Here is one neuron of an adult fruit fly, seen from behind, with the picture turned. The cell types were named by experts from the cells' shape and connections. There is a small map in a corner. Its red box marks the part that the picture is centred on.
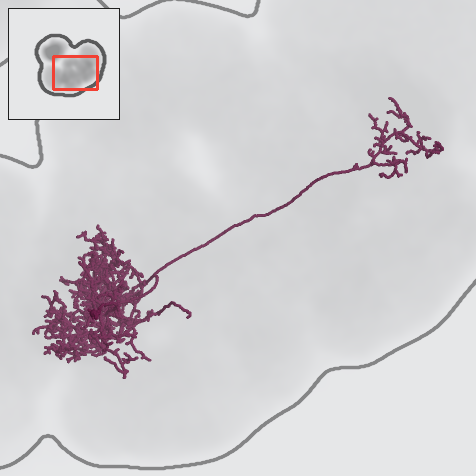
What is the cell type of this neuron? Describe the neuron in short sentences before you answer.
The picture shows dozens of branch ends. As drawn here it is wider than it is tall. This is a central-brain intrinsic neuron. Its cell type is AVLP577.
